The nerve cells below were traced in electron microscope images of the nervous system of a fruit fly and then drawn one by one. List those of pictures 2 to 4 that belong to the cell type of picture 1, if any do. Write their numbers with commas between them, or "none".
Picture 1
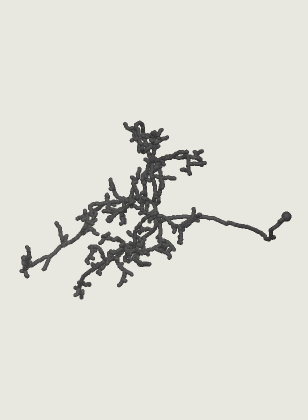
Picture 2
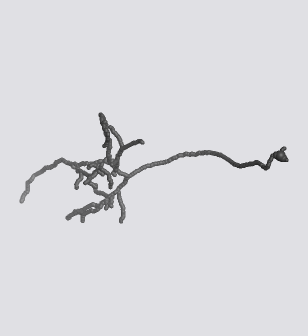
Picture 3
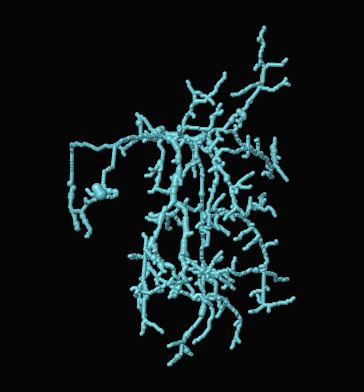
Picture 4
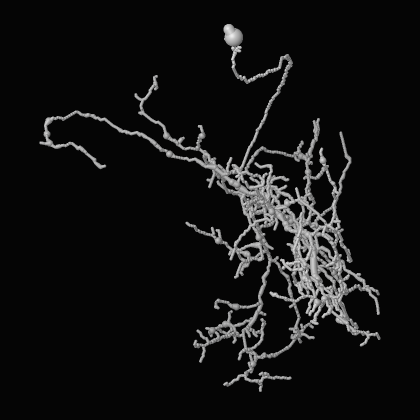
2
